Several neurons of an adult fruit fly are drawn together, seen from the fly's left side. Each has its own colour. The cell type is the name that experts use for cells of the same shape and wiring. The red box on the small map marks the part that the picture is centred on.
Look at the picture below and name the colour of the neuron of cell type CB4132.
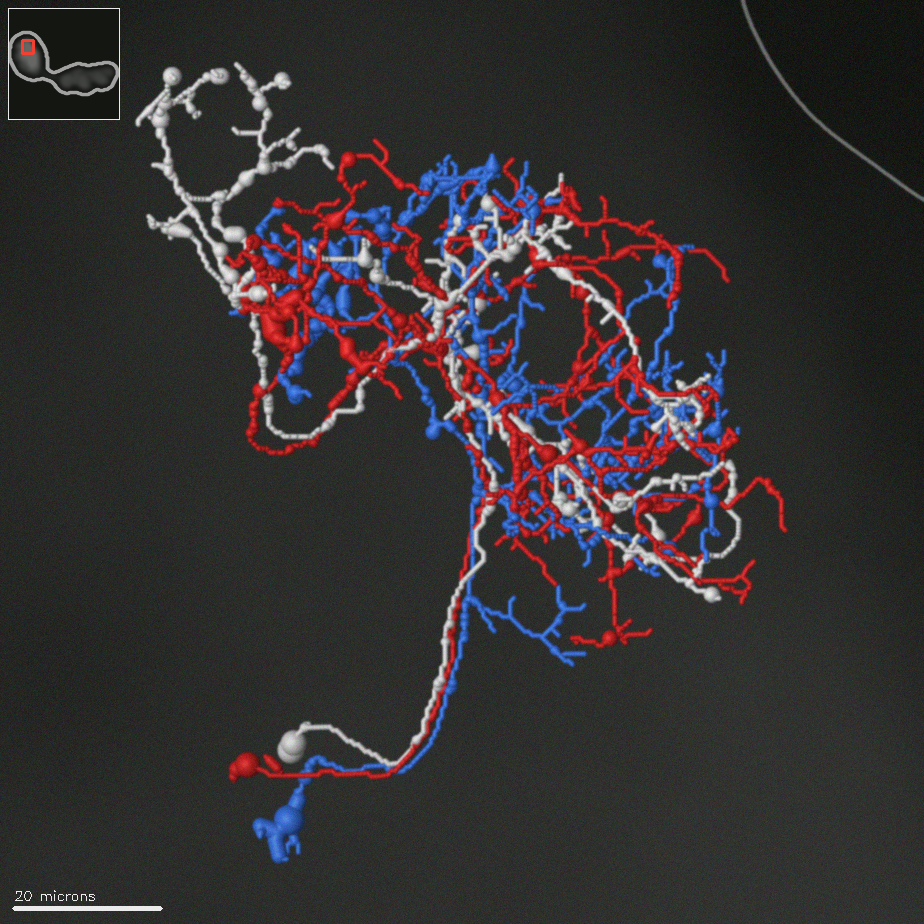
blue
